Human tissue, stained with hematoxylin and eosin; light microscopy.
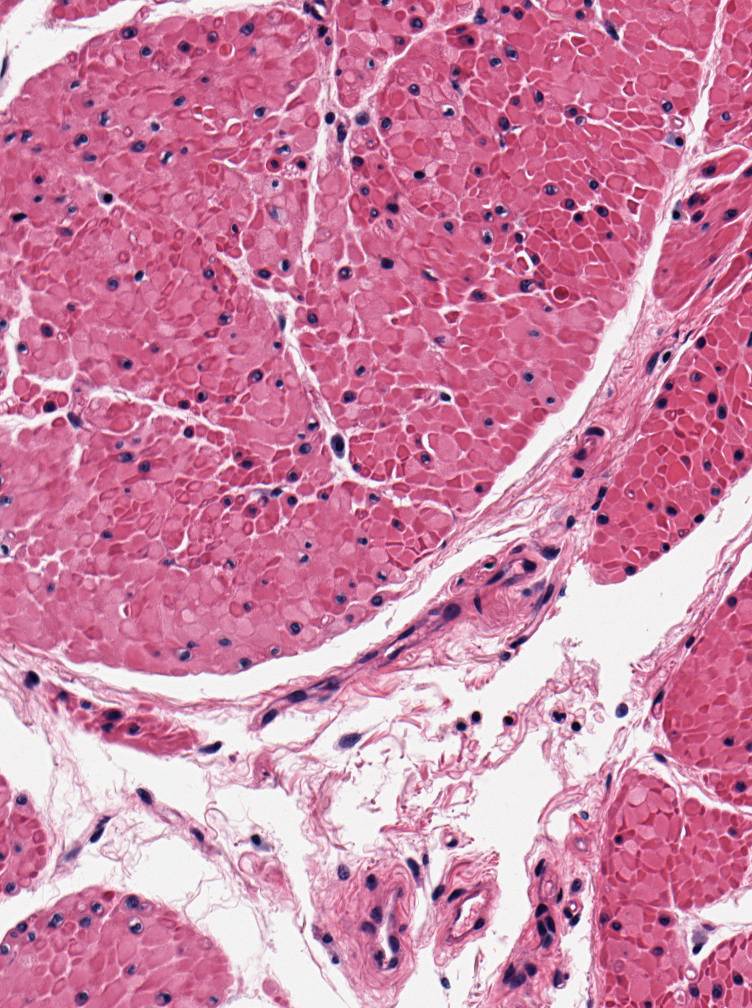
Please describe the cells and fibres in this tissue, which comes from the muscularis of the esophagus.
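The muscle here falls into bundles parted by bands of loose connective tissue; the largest fills the upper left. Its fibres are cut across, so you see small, closely packed polygonal pink profiles. Round dark nuclei are scattered among them, though most profiles show none.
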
